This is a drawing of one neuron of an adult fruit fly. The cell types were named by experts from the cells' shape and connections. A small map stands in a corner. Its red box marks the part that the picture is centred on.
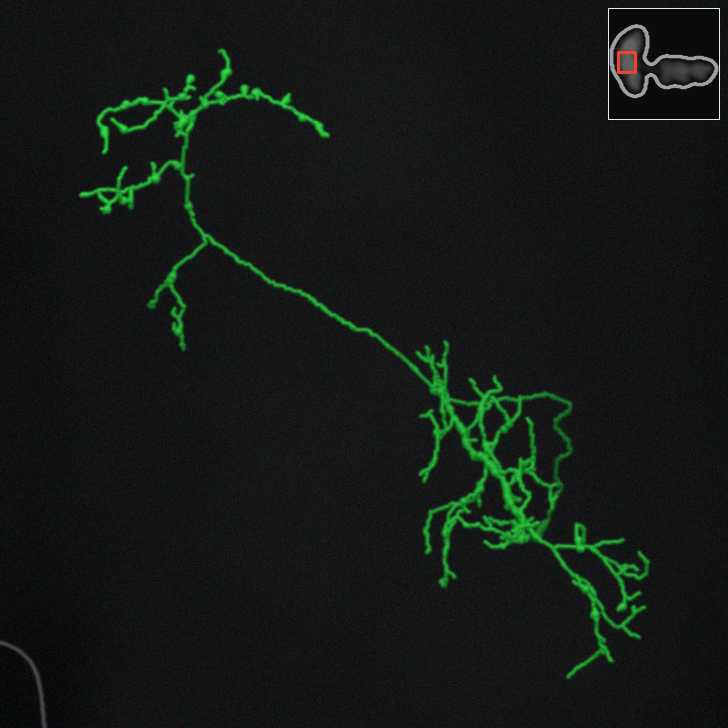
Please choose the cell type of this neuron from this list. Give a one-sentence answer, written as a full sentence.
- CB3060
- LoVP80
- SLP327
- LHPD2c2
The cell type LHPD2c2 includes this neuron.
